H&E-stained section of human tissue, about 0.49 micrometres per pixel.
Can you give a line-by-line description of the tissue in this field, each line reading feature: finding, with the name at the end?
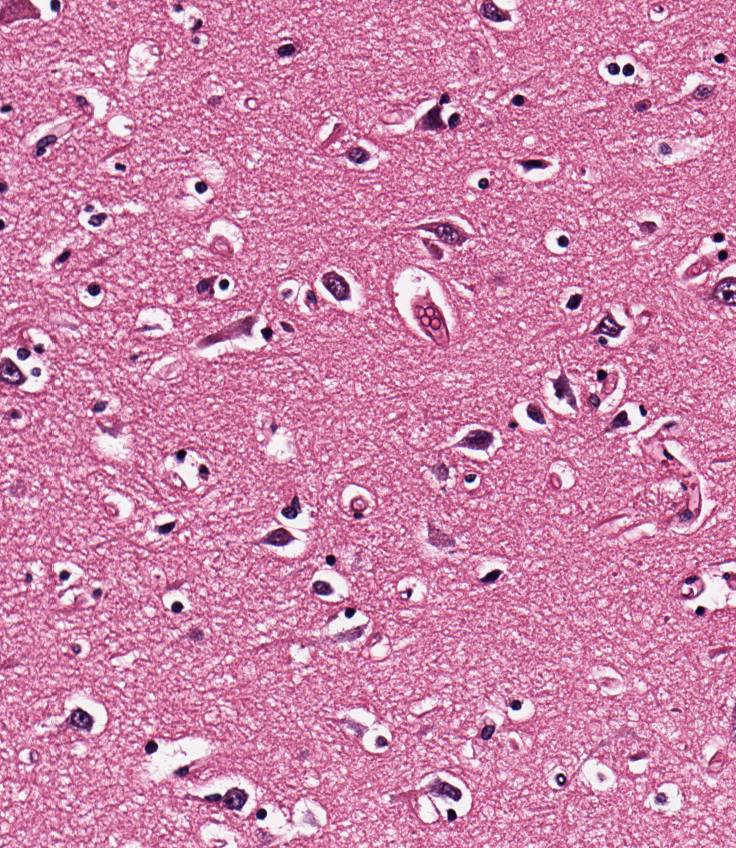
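Background: fine, fibrillary pink meshwork throughout, cells scattered singly
Most cells: small; round, dark, dense nuclei; scant visible cytoplasm
Larger cells: scattered, angular; purplish cytoplasm tapering into processes (left middle)
Centre: oval pink body in a clear space, holding a tight cluster of small round bodies
Name: cerebral cortex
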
